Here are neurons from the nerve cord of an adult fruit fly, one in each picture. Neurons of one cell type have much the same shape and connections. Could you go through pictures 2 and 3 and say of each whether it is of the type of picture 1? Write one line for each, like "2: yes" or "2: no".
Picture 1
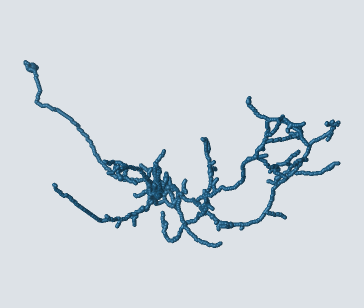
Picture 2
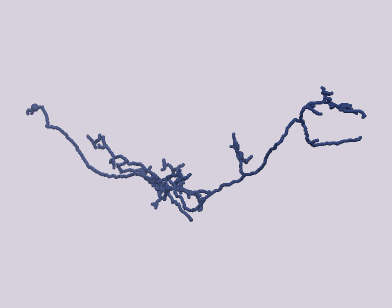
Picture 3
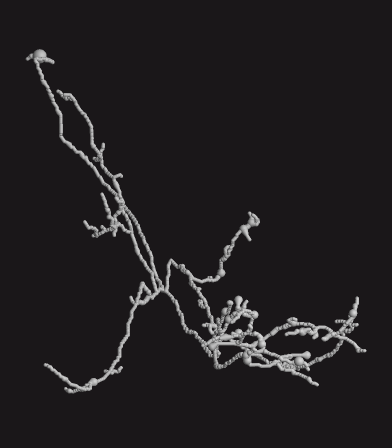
2: yes
3: yes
